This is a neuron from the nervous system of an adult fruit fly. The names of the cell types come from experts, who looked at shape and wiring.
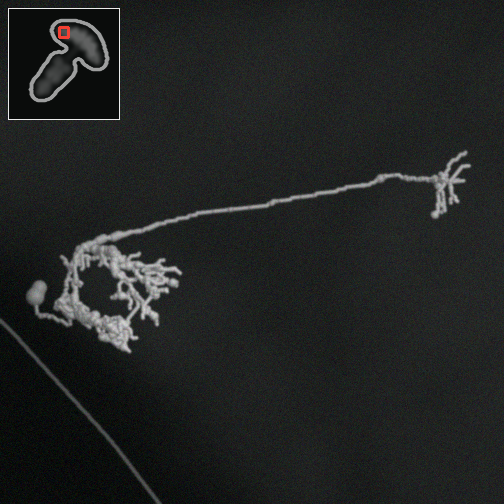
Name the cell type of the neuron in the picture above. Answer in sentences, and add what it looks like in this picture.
Its cell type is Y12. Its broad class is optic-lobe intrinsic neuron. It lies in the brain. The cell body is on the left of the picture. Dozens of branch ends can be seen.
